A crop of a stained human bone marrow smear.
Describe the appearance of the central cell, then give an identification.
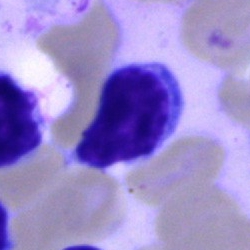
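A curved, bean-like nucleus occupies most of the cell, its chromatin dark purple and densely packed. No granules are present in the cytoplasm. The cell outline is smooth, without surface projections. The cell is a lymphocyte.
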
